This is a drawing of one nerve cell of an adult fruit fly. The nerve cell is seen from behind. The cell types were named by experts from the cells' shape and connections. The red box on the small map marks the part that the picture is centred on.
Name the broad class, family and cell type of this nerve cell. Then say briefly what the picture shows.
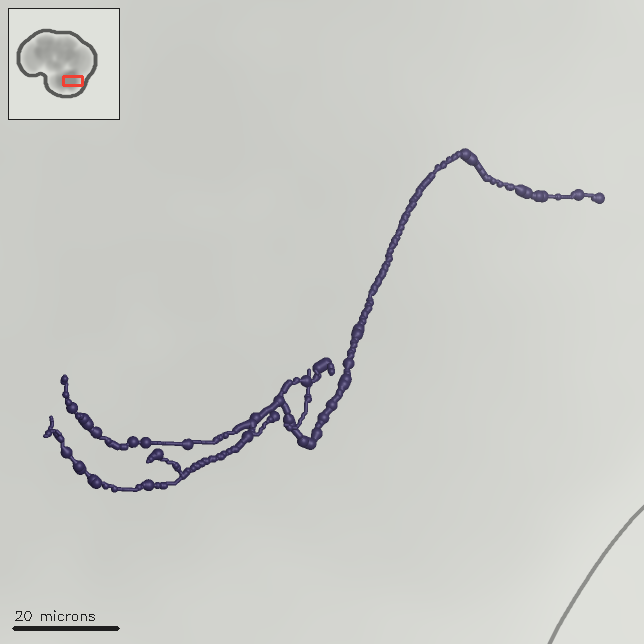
It is a sensory neuron entering the nerve cord. Its family is called class gustatory. The cell type is WG2. The drawing shows no cell body. From left to right in the picture it spans about 110 microns. There are a dozen or fewer branch ends.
